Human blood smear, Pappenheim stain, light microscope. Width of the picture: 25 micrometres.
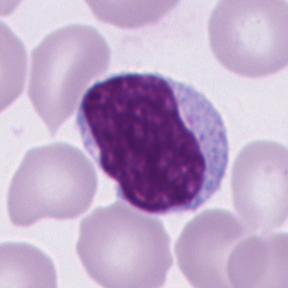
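A typical lymphocyte, the central cell in a stained smear of human peripheral blood. The cell comes to roughly 14 by 12 micrometres, and its nucleus to about 13 by 9 micrometres, taking up about 70% of the cell's area. That nucleus is oval, and I notice a shallow notch on its right side. Its chromatin is dark purple and coarsely clumped. The cytoplasm looks pale grey-blue, and most of it lies to the right of the nucleus.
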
